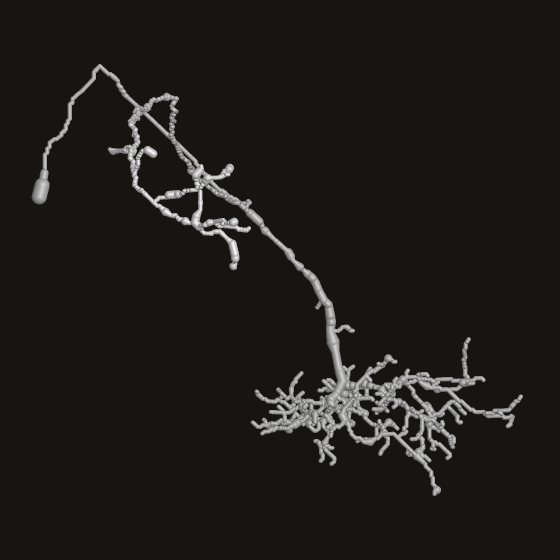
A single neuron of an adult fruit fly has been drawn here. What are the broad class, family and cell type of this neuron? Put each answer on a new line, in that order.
central-brain intrinsic neuron
hemilineage DM6_ventral
CB2501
